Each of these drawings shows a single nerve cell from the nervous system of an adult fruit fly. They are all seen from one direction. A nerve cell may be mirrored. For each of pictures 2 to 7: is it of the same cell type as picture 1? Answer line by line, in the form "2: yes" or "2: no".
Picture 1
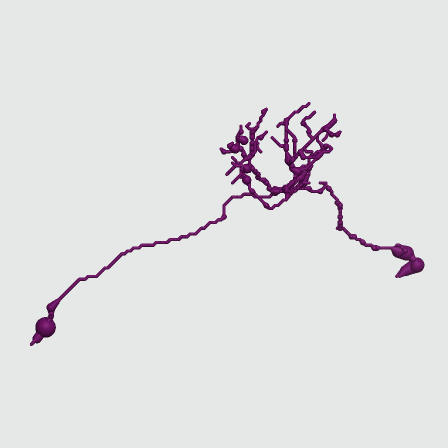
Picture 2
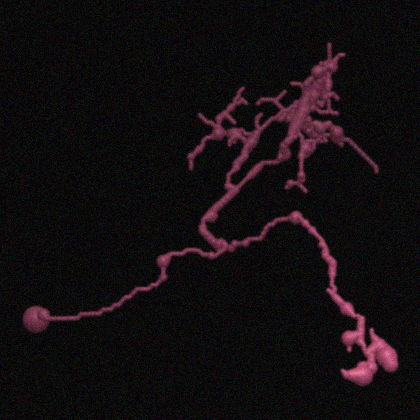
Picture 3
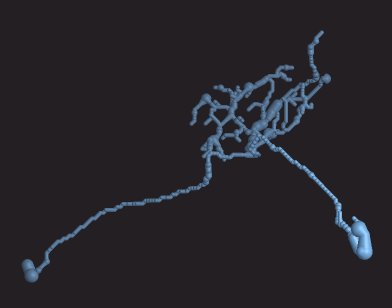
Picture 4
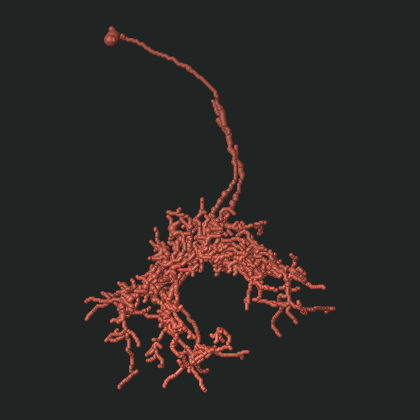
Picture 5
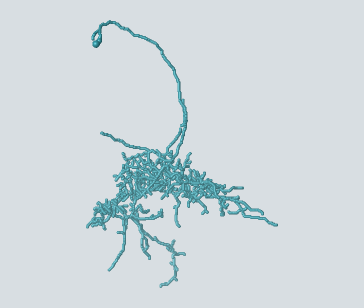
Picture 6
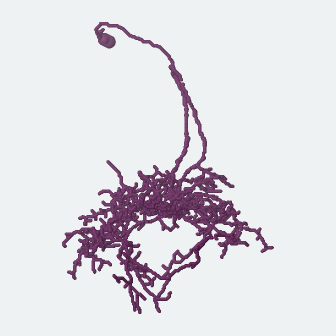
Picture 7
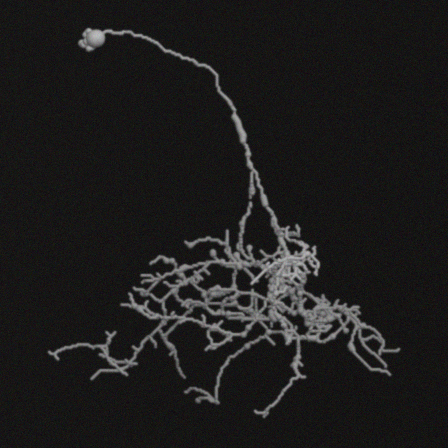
2: yes
3: yes
4: no
5: no
6: no
7: no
